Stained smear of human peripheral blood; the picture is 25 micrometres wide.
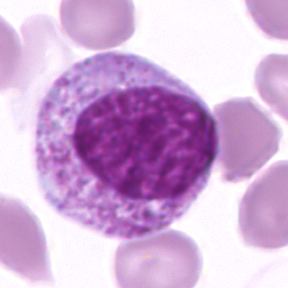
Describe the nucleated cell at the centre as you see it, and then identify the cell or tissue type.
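The outline of the cell is roughly round and smooth. Its nucleus lies off-centre, toward the right side. Many fine purple granules are scattered through the cytoplasm, and the cytoplasm between them is pale lilac-grey. The cell is a myelocyte.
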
